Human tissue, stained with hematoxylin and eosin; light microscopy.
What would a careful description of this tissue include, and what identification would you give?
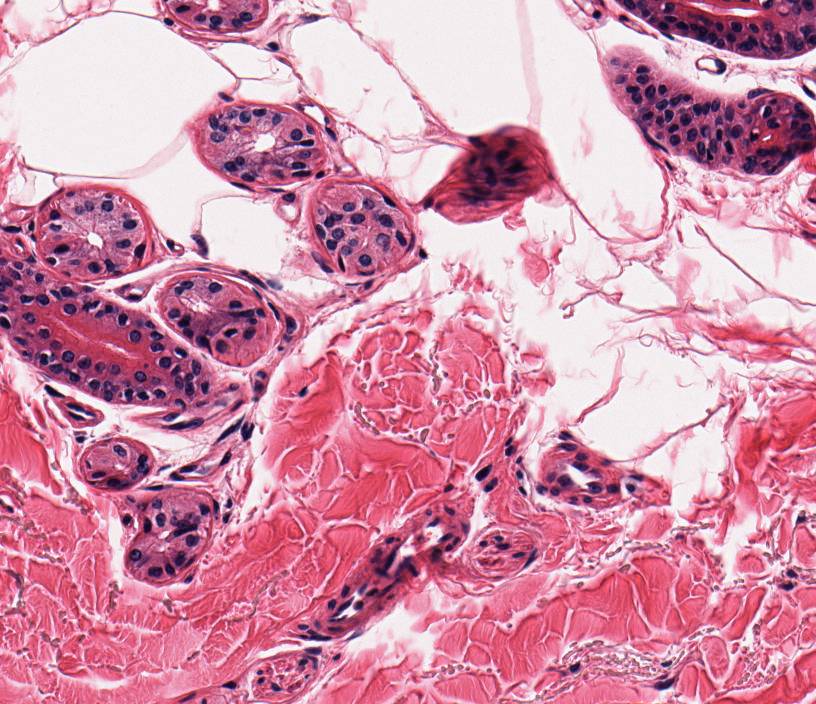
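First, small tubule cross-sections cluster upper left, lined by cuboidal cells with round, dark purple nuclei. Second, large empty spaces split by thin pink strands, consistent with fat cells, fill the upper middle and right. Third, the lower half is thick, wavy, bright pink collagen bundles in varied directions, with few nuclei. This is skin of the lower leg.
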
